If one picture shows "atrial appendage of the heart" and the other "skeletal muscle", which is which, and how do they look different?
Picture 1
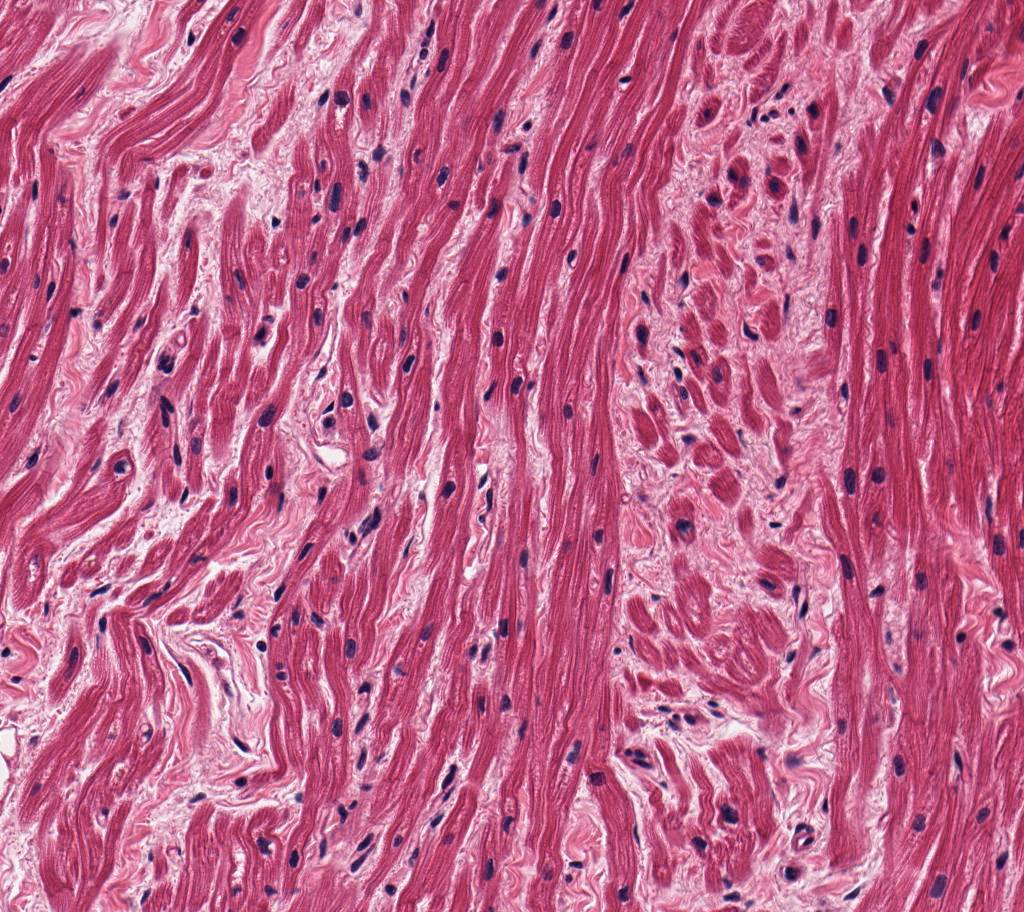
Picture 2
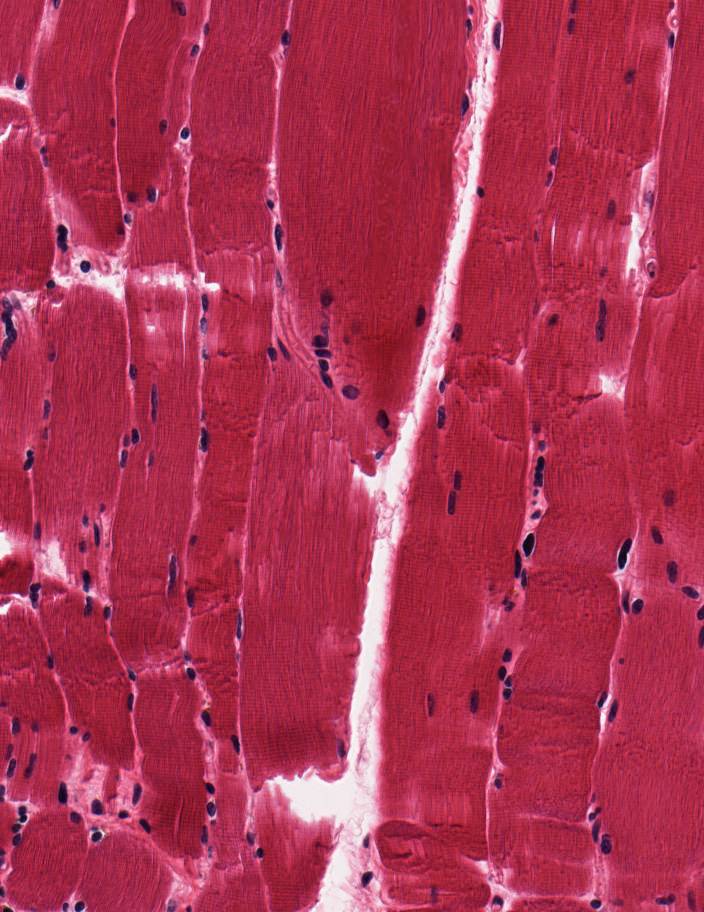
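Atrial appendage of the heart is the first picture; skeletal muscle is the second. The first has fibres that branch and join their neighbours; the second's fibres are unbranched.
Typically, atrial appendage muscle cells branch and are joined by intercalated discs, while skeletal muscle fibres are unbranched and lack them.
In the skeletal muscle, the nuclei are dark, elongated ovals running with the fibres and sitting at the fibre edges, not the centres.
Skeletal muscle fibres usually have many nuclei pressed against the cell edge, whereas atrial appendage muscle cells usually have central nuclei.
The atrial appendage fibres are deep pink with fine lengthwise lines, separated by pale pink, wavy, loose collagen, widest in the left half and the band right of centre, with small dark spindle-shaped nuclei in it.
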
